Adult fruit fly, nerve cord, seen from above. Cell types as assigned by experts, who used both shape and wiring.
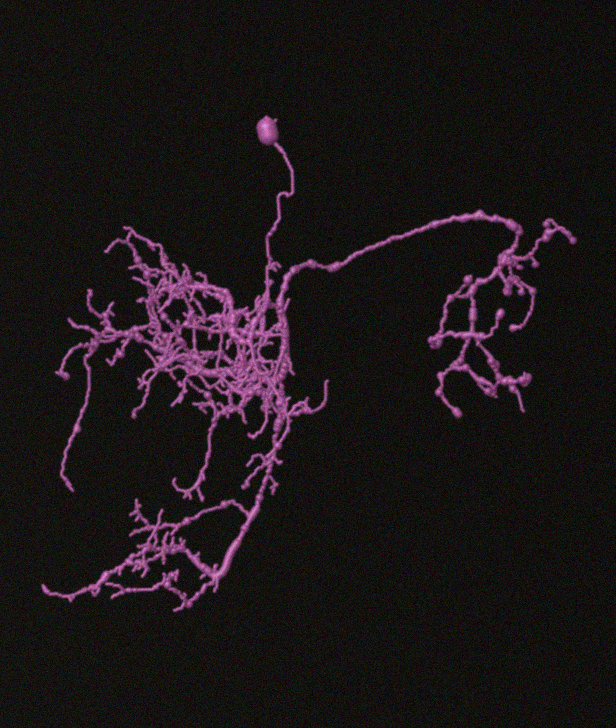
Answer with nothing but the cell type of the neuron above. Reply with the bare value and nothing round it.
IN01A040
